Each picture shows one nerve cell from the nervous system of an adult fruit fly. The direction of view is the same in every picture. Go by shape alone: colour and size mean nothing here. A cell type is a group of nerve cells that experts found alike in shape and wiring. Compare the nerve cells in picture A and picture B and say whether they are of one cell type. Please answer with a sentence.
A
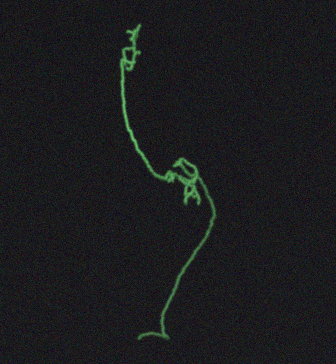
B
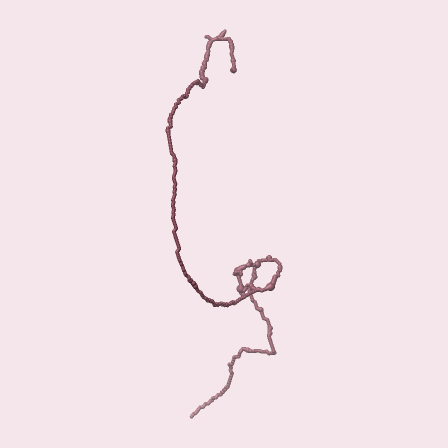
They are of different cell types.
